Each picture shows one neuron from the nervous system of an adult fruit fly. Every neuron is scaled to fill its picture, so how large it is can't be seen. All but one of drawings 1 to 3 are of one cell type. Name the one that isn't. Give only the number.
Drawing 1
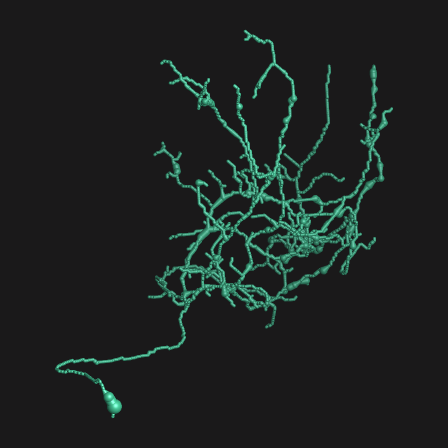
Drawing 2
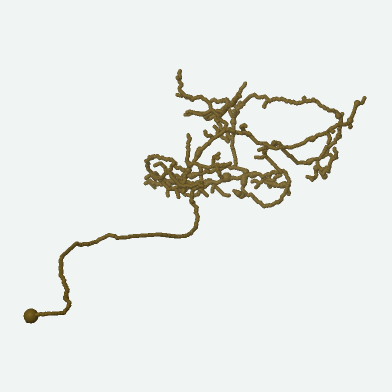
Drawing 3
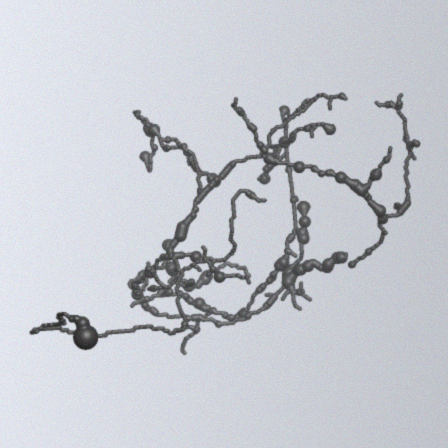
1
